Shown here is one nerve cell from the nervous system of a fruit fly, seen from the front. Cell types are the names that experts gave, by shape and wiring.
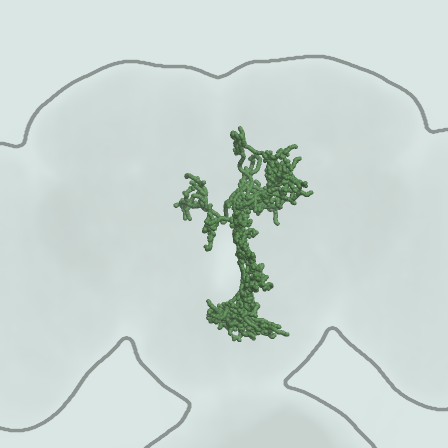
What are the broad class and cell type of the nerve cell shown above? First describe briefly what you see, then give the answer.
In this view it is taller than it is wide. It is a central-brain intrinsic neuron. It is of cell type VES053.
